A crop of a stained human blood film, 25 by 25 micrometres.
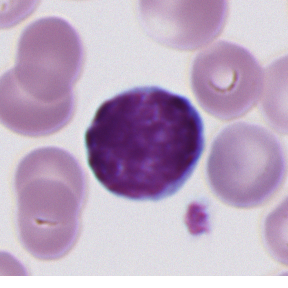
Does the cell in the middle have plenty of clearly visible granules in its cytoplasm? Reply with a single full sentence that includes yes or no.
No, in the cell's cytoplasm no granules are visible.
